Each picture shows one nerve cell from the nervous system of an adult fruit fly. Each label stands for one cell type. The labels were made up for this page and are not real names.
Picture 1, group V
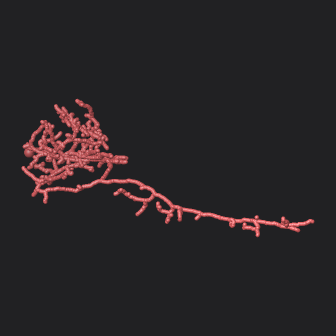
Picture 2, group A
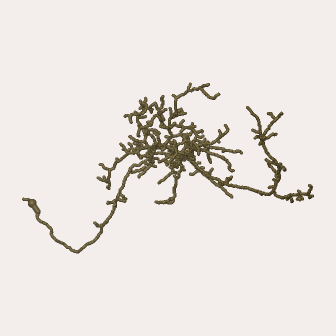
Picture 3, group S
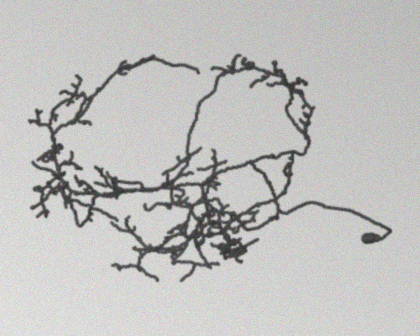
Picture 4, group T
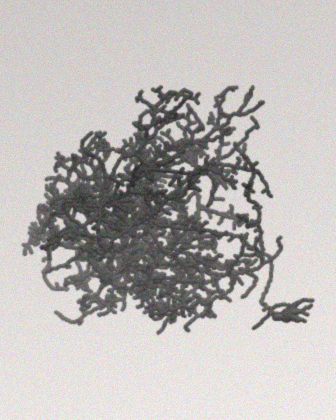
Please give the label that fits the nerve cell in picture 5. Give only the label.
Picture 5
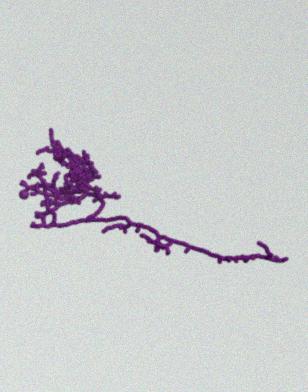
group V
